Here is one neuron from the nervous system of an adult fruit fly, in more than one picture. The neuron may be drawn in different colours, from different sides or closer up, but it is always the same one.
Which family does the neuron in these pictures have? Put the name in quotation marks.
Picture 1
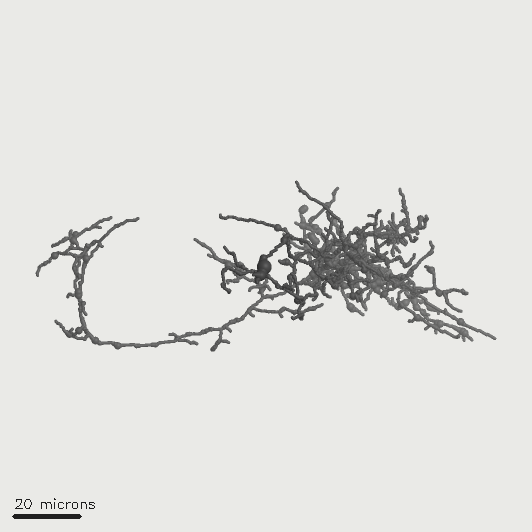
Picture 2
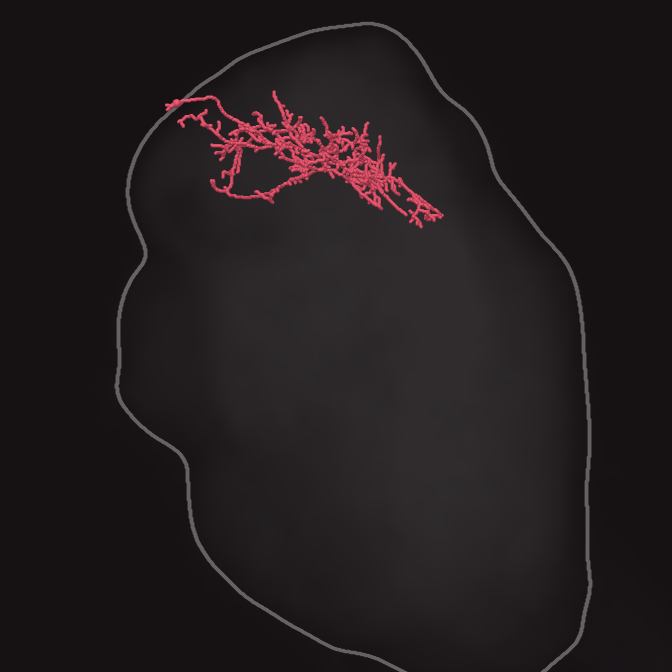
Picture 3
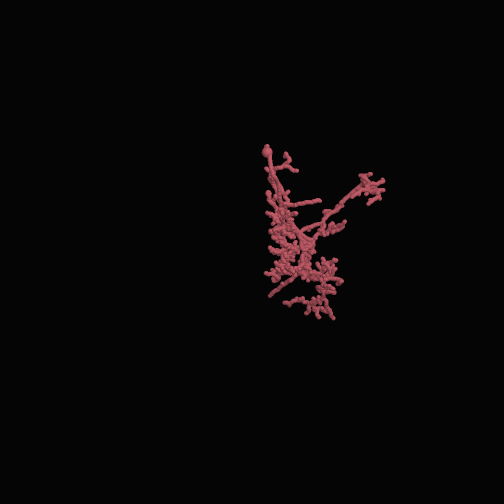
"hemilineage SMPad2"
